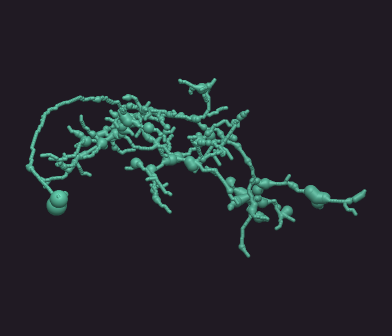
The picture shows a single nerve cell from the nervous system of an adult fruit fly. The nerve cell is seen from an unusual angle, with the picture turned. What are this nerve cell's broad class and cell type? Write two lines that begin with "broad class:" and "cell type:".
broad class: central-brain intrinsic neuron
cell type: CB1207_a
